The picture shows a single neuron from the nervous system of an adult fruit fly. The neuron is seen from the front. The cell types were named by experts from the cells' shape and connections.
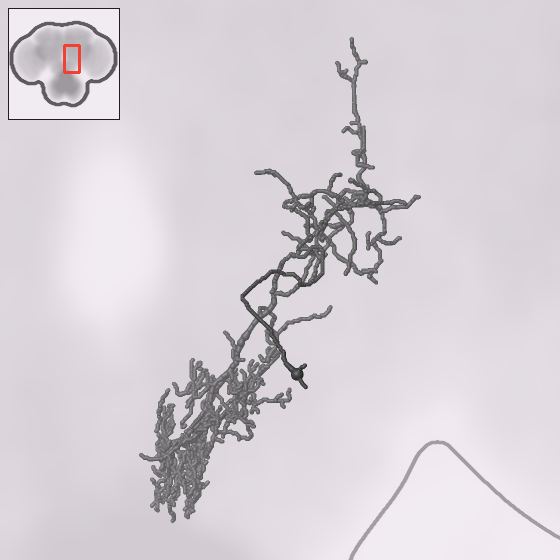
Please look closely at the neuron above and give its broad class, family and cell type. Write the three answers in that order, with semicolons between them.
central-brain intrinsic neuron; hemilineage LALv1_ventral; GNG580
